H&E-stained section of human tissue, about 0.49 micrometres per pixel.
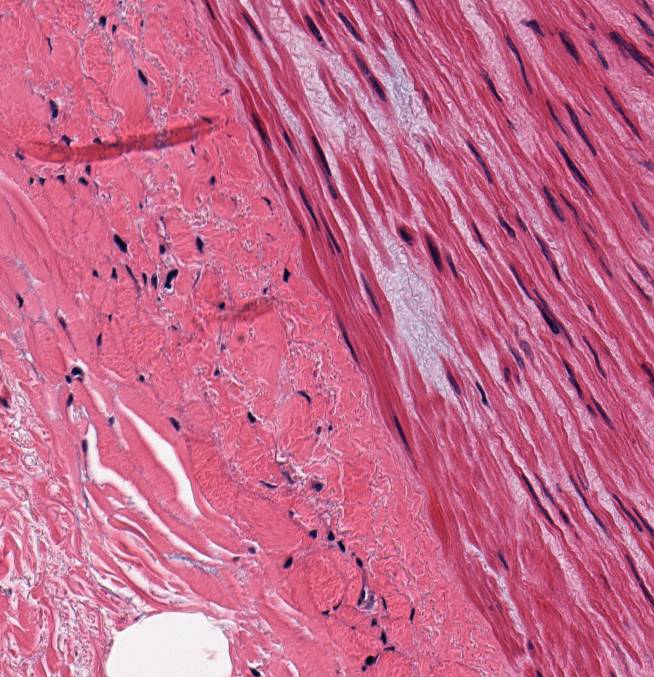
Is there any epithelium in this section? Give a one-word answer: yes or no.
No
